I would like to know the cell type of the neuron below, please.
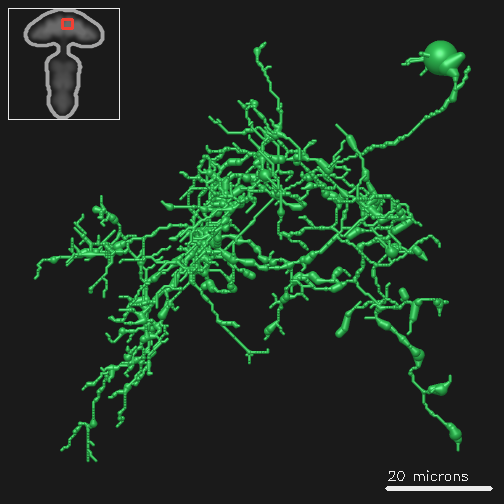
GNG198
